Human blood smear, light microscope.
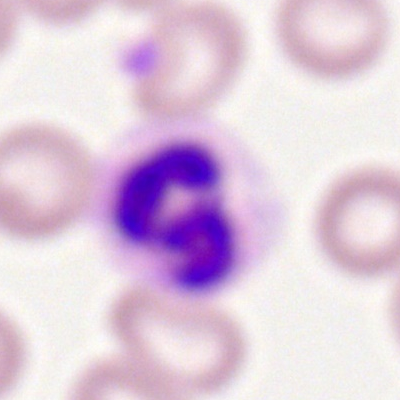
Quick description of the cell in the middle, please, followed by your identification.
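Looking at the outline first, it seems roughly round and smooth. The nucleus stains a dense, dark purple all the way through. On every side of it I see a moderate rim of pale pinkish-lilac cytoplasm. I can't make out any coarse coloured granules in that cytoplasm. This is a segmented neutrophil.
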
